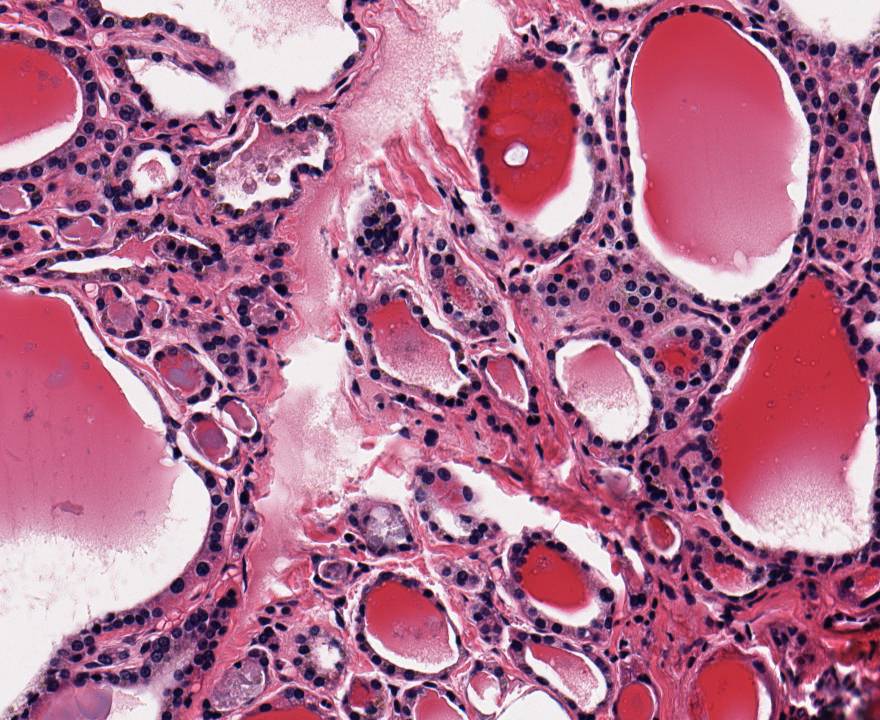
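thyroid, haematoxylin and eosin. Closed round to oval follicles of widely varying size; largest at right and left edges. Most lumens filled with homogeneous, glassy, pink-red eosinophilic material. Lining cells: small, round, evenly dark-staining nuclei. Pale pink fibrous connective tissue band runs roughly vertically through centre, between follicles.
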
